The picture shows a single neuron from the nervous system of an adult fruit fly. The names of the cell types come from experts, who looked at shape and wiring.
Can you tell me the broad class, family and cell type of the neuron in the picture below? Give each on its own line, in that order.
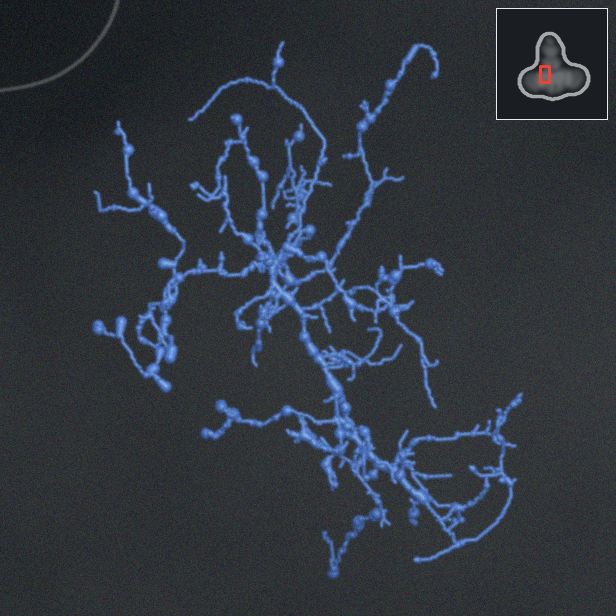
nerve-cord intrinsic neuron
hemilineage 21A
IN21A047_f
